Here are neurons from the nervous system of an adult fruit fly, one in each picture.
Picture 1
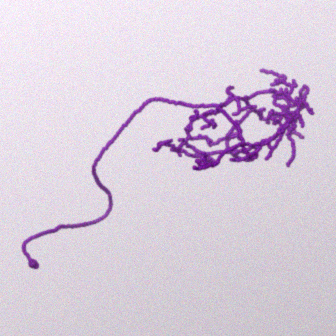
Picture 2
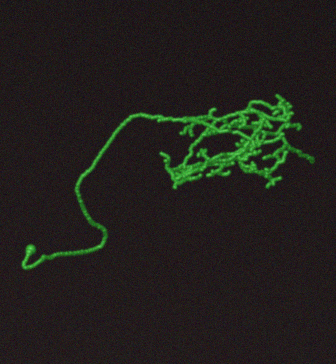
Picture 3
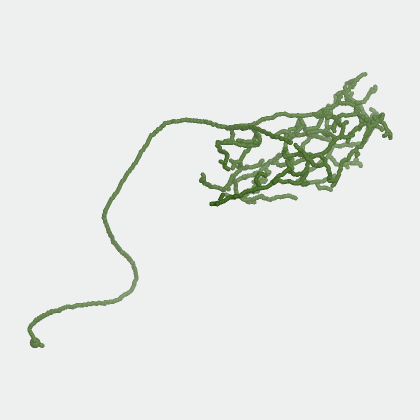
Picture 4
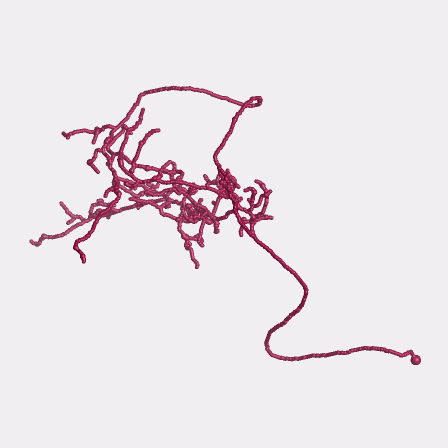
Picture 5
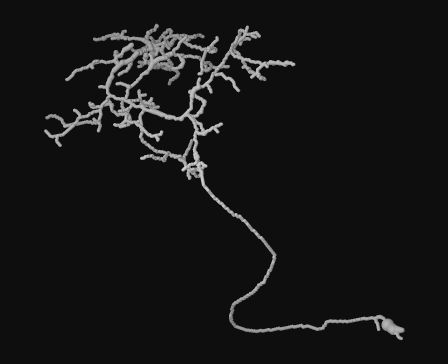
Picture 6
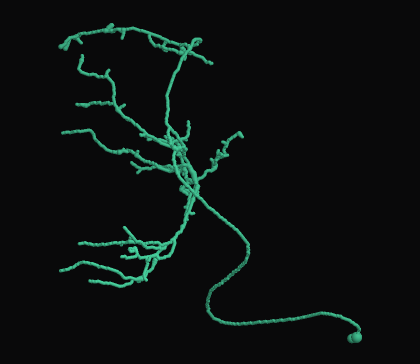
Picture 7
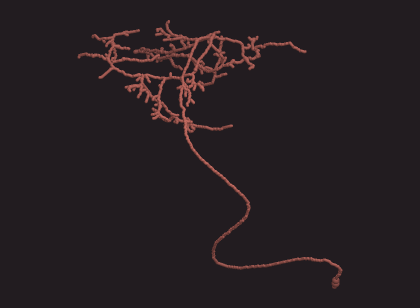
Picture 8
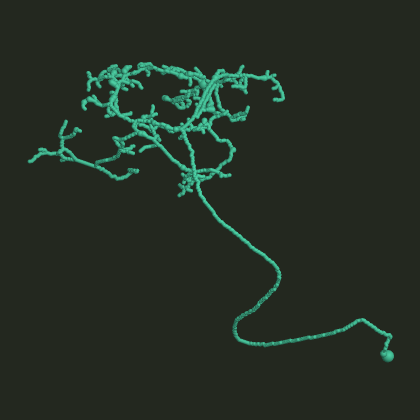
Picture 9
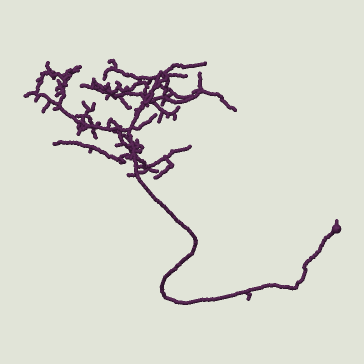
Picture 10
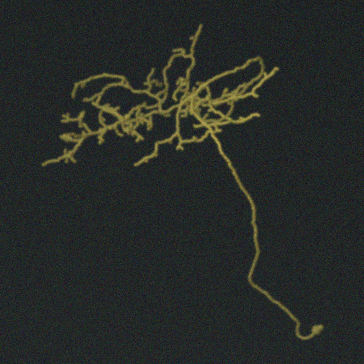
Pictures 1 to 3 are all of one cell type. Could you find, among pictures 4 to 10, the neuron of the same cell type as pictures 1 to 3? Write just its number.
8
